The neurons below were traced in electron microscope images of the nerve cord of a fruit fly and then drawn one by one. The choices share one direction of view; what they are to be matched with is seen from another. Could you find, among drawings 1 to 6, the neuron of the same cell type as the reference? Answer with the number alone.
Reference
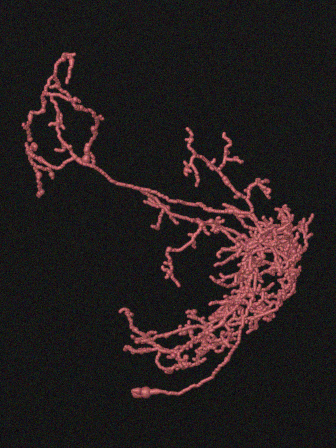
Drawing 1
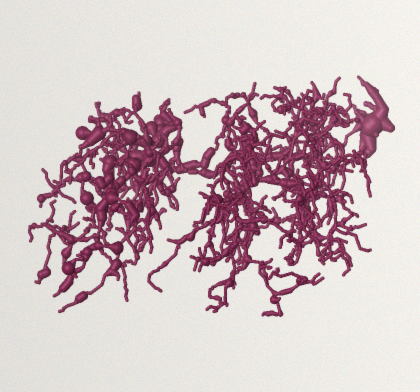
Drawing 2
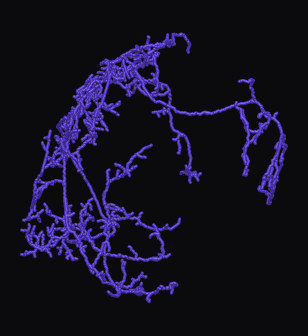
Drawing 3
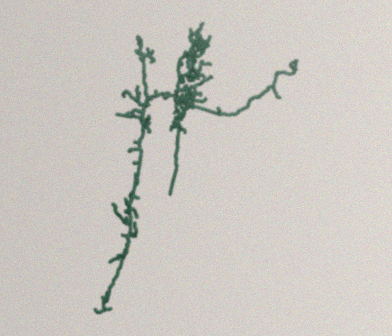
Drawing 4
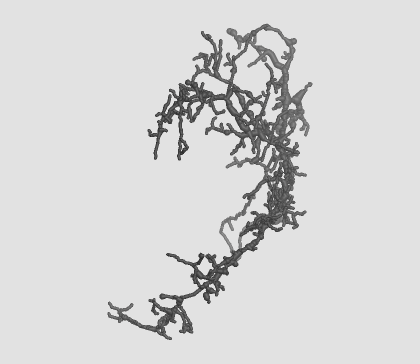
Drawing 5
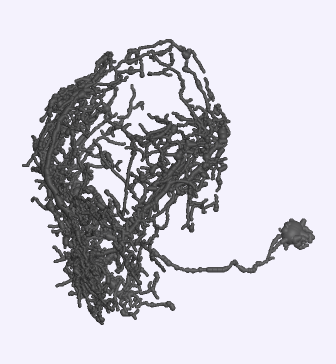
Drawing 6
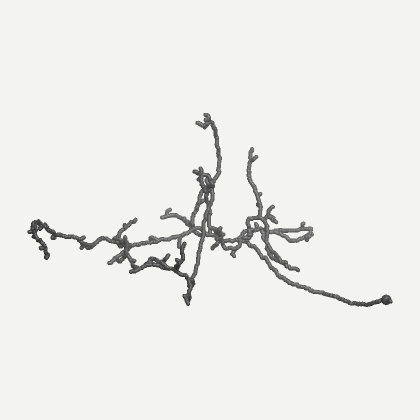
2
